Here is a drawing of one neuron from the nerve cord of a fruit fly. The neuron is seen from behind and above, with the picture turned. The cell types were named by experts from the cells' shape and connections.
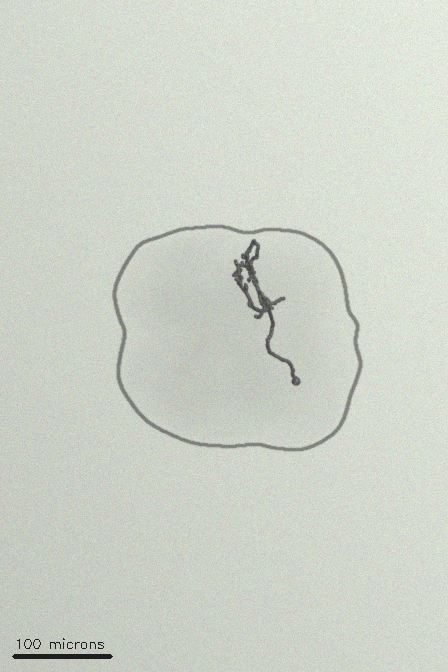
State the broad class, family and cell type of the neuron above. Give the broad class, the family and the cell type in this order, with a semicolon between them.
nerve-cord intrinsic neuron; hemilineage 14A; IN14A101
